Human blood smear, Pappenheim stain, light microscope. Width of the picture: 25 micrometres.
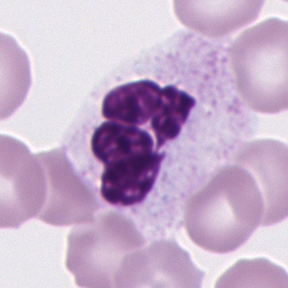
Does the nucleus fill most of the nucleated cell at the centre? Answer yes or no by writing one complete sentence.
No, it is abundant cytoplasm that surrounds its nucleus.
